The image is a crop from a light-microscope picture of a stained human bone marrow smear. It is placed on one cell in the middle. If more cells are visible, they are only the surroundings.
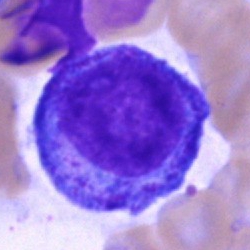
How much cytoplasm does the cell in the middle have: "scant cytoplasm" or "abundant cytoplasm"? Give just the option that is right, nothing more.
Scant cytoplasm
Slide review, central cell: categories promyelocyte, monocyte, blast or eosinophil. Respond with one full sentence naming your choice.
Of the cells in this crop, the central one is a promyelocyte.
